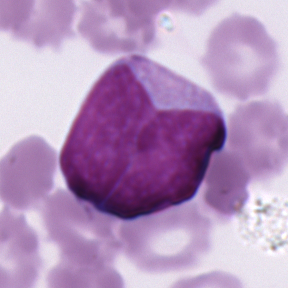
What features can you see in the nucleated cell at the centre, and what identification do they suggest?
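Looking at the outline, it's angular, with straight edges meeting at corners. The nucleus has a notch in its upper edge, and a thin line crosses it from the centre toward the lower left edge. The chromatin seems finely and evenly stippled, with no coarse clumps. So this is a myeloblast.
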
